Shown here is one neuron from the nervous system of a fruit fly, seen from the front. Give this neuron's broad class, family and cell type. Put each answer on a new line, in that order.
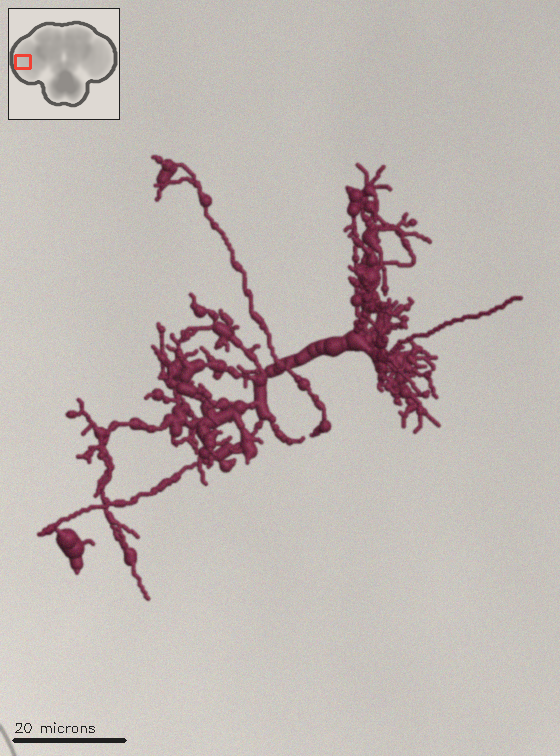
visual projection neuron
TmY
TmY14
